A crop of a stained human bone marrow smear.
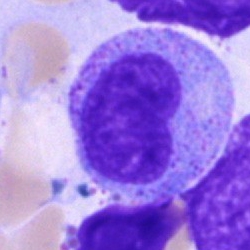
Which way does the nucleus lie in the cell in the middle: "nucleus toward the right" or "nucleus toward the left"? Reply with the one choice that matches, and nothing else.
Nucleus toward the left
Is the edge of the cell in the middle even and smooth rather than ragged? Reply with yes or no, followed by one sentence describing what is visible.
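Yes. The cell outline is round and smooth.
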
